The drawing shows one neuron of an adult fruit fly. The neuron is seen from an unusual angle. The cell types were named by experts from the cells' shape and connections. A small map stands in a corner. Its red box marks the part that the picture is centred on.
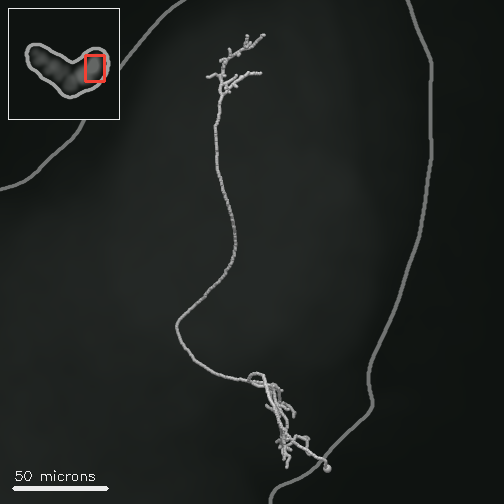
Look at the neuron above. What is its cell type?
CB2772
